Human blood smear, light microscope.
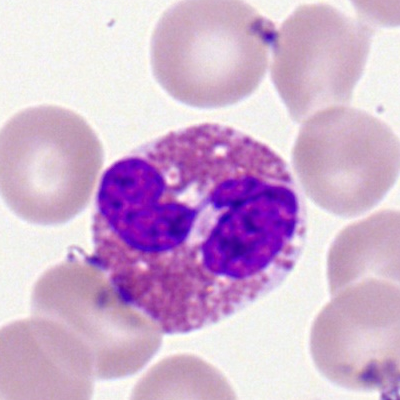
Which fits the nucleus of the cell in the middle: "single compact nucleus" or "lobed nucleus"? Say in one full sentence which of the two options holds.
Into two or more lobes the nucleus of this cell is divided.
